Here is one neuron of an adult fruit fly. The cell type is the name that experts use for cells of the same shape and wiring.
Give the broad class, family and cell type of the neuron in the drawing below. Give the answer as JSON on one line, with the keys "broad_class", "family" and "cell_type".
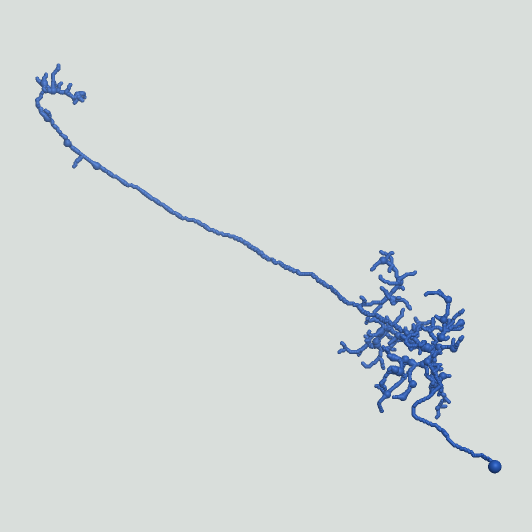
{"broad_class": "optic-lobe intrinsic neuron", "family": "TmY", "cell_type": "TmY10"}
